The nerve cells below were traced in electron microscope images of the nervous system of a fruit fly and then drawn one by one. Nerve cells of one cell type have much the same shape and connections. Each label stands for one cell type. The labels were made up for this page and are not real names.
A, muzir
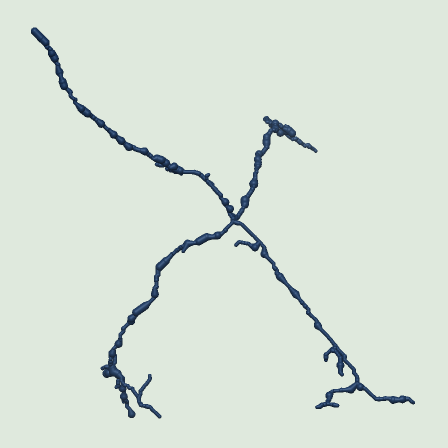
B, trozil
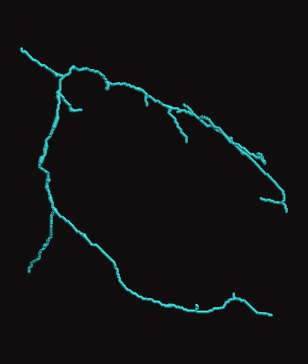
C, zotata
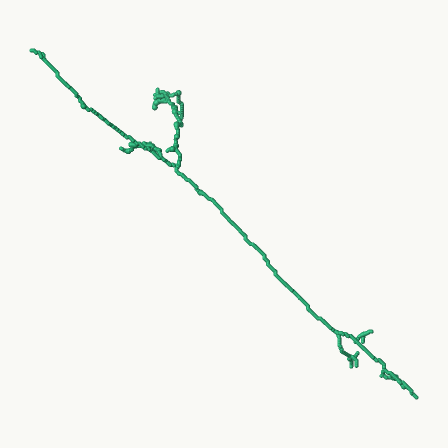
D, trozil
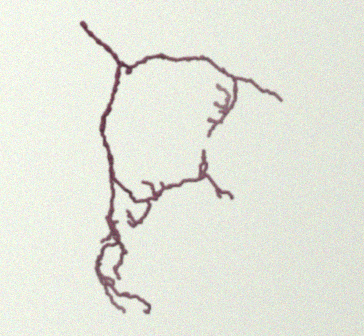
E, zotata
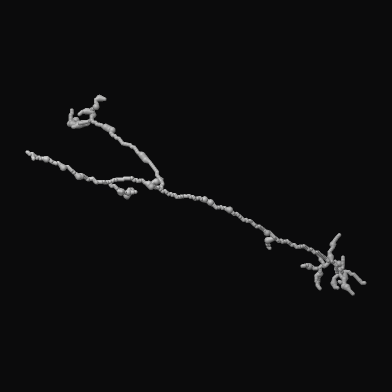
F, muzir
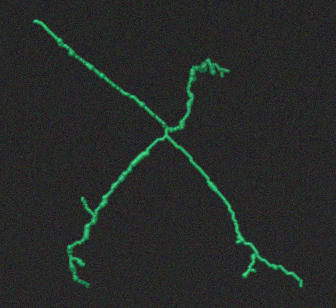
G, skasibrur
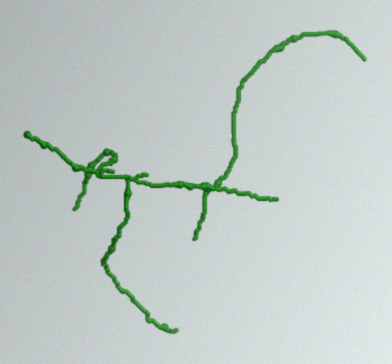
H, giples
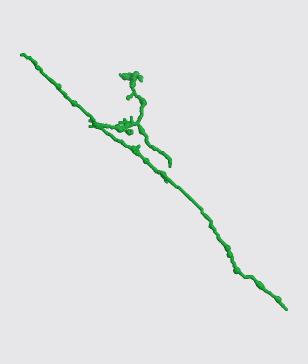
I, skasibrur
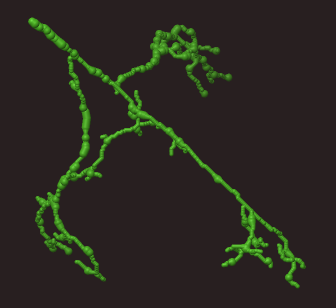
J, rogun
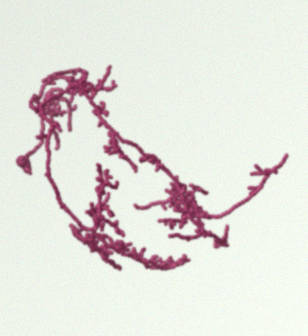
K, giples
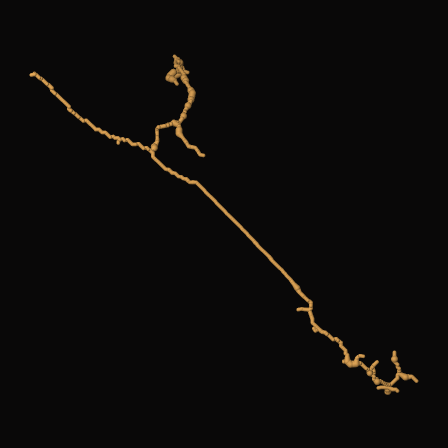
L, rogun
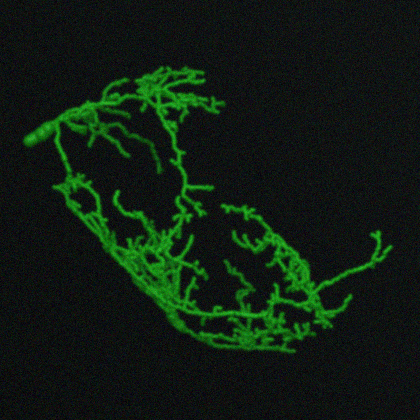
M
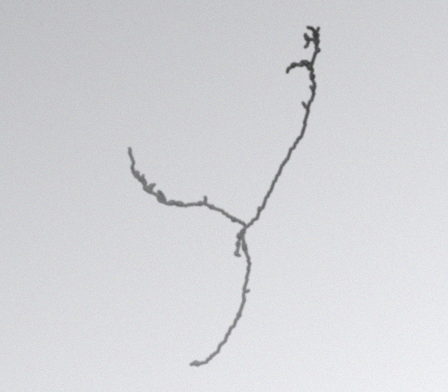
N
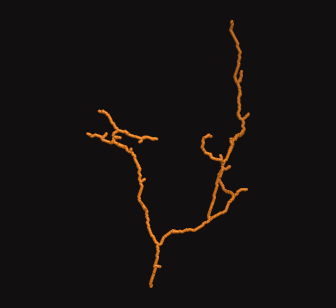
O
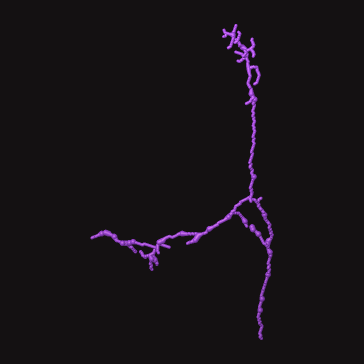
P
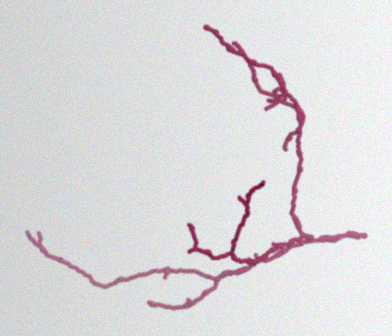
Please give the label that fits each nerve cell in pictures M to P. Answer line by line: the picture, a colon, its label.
M: zotata
N: trozil
O: giples
P: skasibrur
